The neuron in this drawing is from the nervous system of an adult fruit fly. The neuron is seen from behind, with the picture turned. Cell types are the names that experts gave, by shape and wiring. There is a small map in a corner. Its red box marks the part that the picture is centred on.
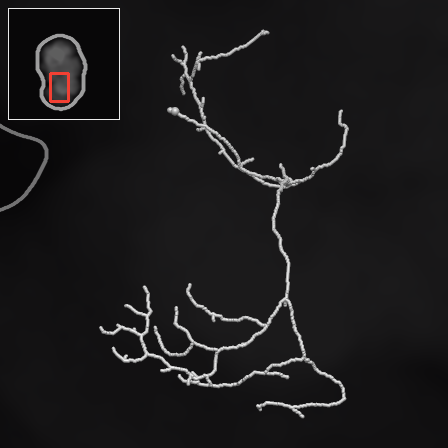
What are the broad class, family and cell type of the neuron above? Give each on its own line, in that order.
visual centrifugal neuron
LPT
LPT111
